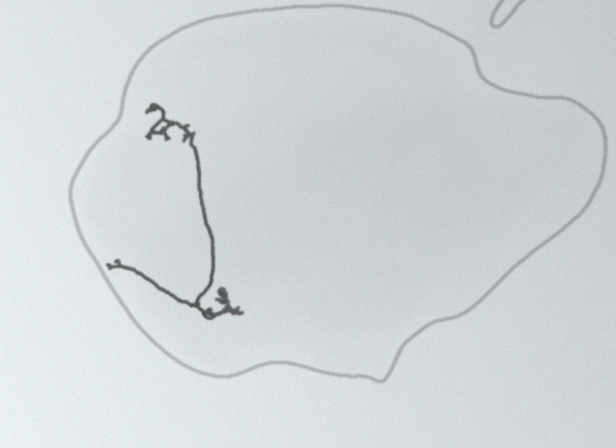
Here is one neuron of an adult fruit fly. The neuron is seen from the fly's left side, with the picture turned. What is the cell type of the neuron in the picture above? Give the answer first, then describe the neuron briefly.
It is of cell type KCa'b'-ap2. This is a central-brain intrinsic neuron. The cell body is at the upper left of the picture. As drawn here it is taller than it is wide.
